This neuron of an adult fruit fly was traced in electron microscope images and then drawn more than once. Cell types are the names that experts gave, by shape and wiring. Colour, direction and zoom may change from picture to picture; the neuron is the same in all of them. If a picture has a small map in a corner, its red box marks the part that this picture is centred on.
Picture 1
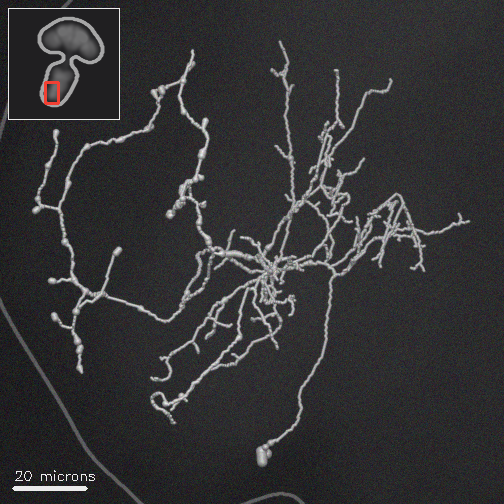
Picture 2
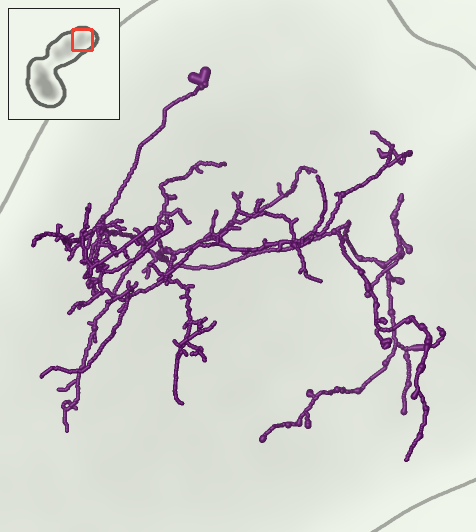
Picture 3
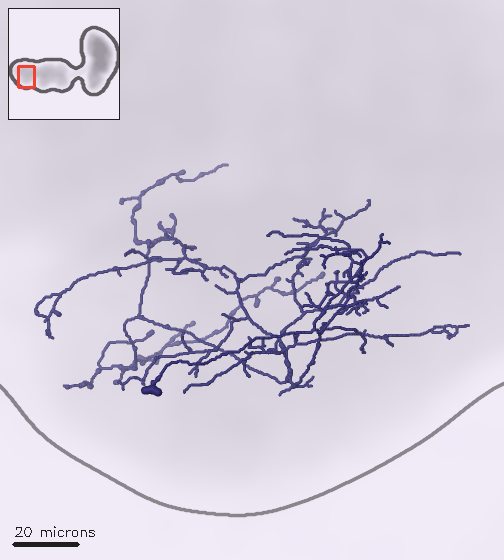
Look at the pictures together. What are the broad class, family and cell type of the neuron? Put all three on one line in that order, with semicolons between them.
nerve-cord intrinsic neuron; hemilineage 14A; IN14A025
